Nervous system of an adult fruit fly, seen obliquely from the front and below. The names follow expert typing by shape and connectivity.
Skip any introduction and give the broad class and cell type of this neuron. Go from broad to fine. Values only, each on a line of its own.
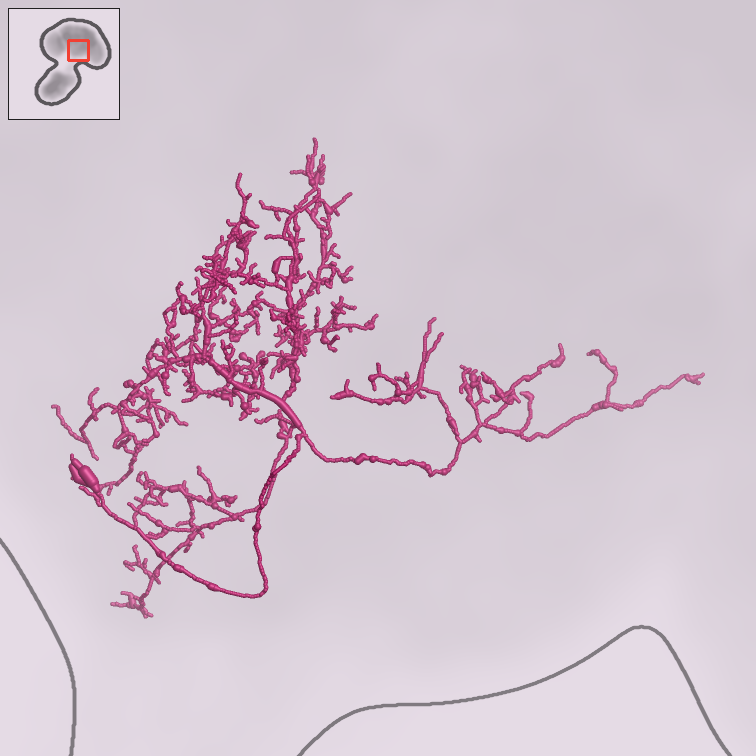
central-brain intrinsic neuron
GNG538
